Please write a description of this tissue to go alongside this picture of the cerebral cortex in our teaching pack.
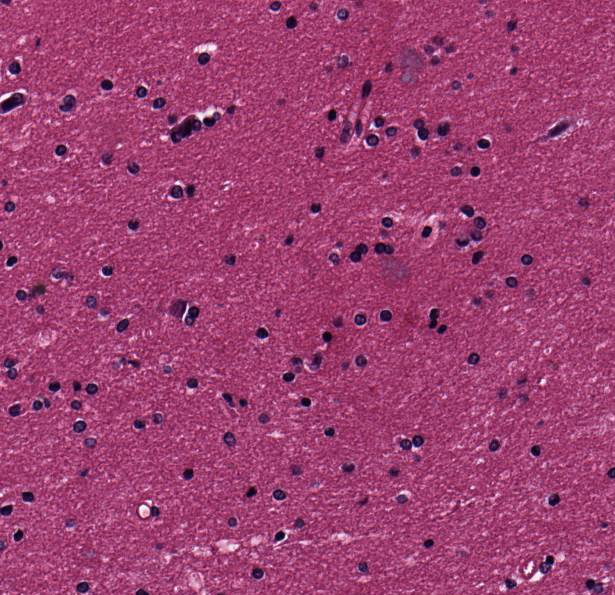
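Background: uniform pink throughout, with small dark nuclei scattered fairly evenly across it. Nuclei: mostly small, round and darkly stained, many ringed by a thin clear halo rather than visible pink cytoplasm. Arrangement: some lie in small clusters or short rows, especially centrally.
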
